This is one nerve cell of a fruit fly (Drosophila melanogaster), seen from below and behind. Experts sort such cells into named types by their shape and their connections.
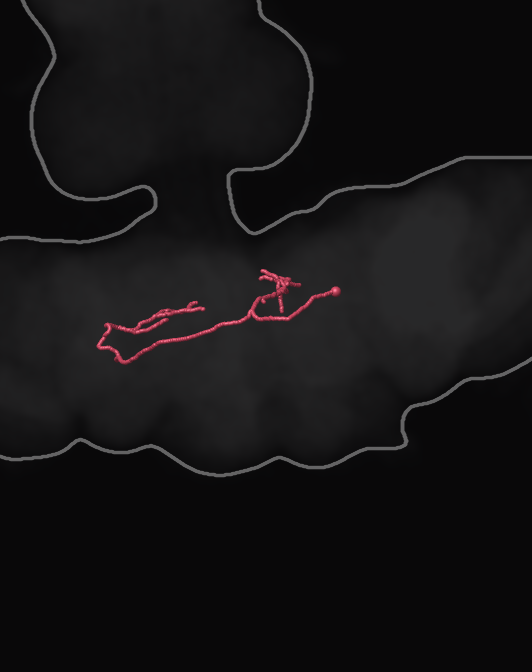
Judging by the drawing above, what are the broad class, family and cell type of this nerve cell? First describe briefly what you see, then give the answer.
As drawn here it is more than twice as wide as it is tall. Its broad class is central-brain intrinsic neuron. The family is hemilineage LB19. The cell type is PS357.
